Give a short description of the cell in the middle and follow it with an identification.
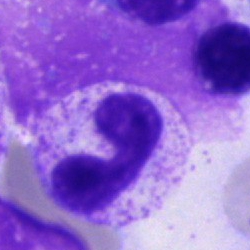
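First, the outline: roughly round and smooth. The nucleus is one curved band, bent like a hook, not split into separate lobes. I see no nucleoli within it. Small purple granules are scattered through the whole cytoplasm. This one is a band neutrophil.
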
